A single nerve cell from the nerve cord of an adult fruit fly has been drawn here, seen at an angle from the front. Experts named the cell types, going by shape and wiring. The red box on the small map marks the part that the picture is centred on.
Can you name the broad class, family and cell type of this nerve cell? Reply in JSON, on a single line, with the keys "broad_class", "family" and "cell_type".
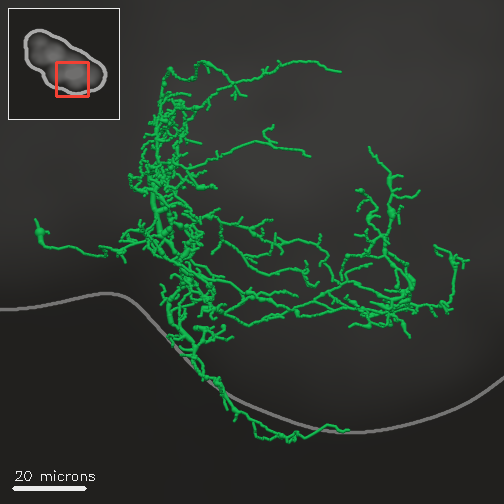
{"broad_class": "nerve-cord intrinsic neuron", "family": "hemilineage 20A.22A", "cell_type": "IN20A.22A008"}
